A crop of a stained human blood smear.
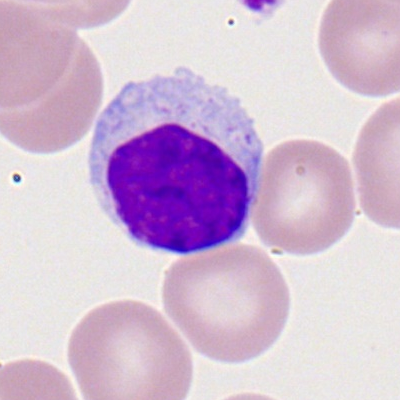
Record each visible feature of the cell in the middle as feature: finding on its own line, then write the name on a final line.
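Shape: round outline, as you can see
Chromatin: dark purple and coarsely clumped
Cytoplasm: pale blue
Granules: a few fine reddish-purple ones, scattered in the cytoplasm
So: lymphocyte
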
